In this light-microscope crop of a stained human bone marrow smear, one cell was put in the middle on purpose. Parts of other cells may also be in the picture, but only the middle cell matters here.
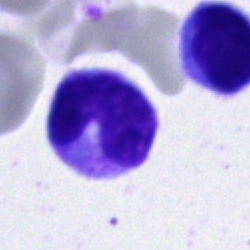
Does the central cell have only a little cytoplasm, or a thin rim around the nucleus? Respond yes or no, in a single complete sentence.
Yes, its nucleus fills most of the cell.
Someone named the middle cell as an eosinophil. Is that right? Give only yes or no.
no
